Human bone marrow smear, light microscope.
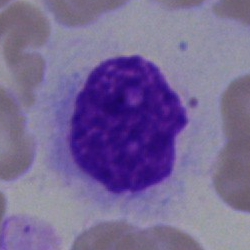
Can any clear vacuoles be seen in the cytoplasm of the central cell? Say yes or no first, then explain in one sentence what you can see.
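No. No vacuoles are seen in the cytoplasm.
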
